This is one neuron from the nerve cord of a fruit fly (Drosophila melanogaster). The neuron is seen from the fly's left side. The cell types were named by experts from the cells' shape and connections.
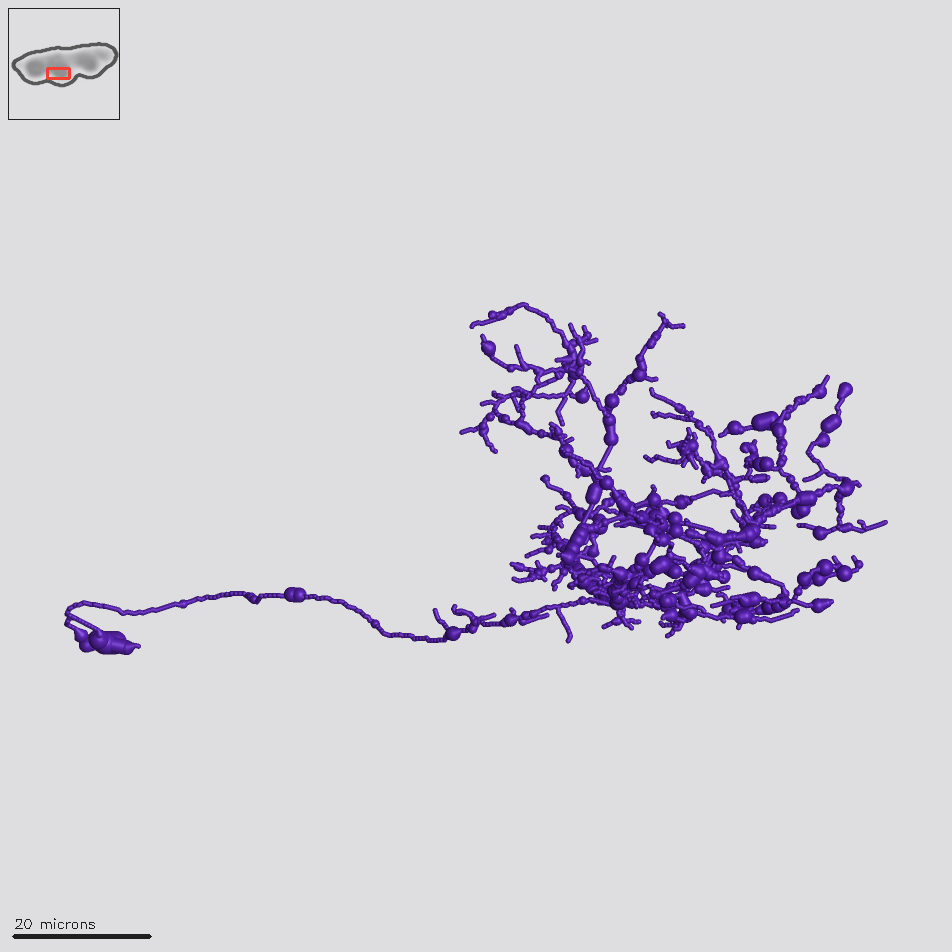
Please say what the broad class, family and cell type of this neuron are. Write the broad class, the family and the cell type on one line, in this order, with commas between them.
nerve-cord intrinsic neuron, hemilineage 13B, IN13B042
